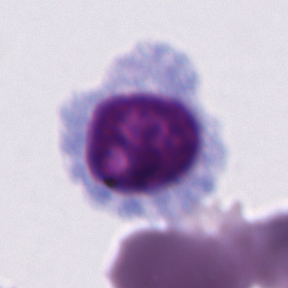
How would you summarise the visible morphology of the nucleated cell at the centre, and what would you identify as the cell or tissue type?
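Start with the edge: irregular and ragged, frayed all the way round. Now the nucleus, a plain oval without indentation or lobes. See how the rim of cytoplasm is wider above it than below, and how one tiny black dot sits at the nucleus's lower left edge. You are looking at a hairy cell.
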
